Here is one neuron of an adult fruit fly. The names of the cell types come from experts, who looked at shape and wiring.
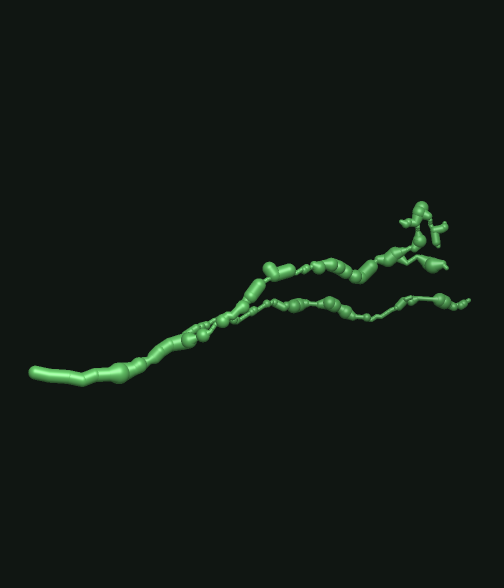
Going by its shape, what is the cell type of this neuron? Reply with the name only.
JO-B1_c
